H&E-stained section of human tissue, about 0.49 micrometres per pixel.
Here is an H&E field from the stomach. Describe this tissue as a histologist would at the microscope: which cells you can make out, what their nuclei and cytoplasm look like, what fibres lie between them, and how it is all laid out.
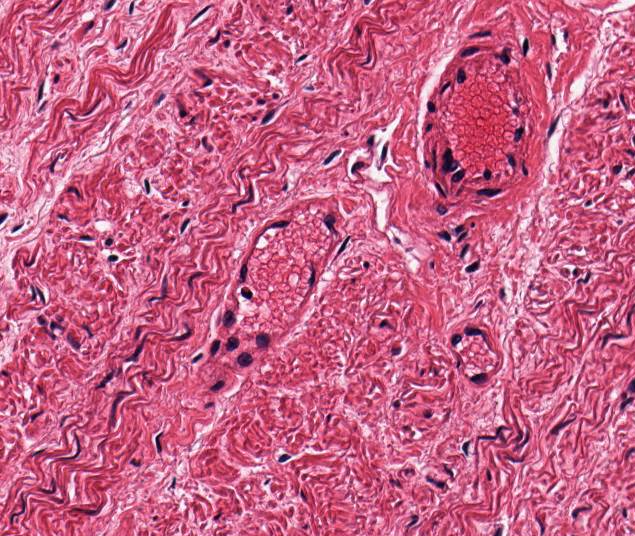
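See how dense pink collagen fills nearly the whole field, in wavy bundles going many ways. Sparse, slender, dark nuclei, elongated and often wavy, lie between them. Upper right, a rounded structure, finely bubbly pink inside, sits within a concentric fibrous rim bearing flattened dark nuclei.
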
